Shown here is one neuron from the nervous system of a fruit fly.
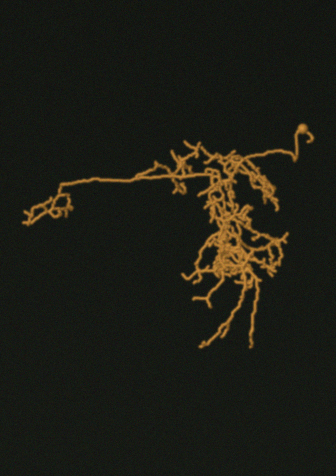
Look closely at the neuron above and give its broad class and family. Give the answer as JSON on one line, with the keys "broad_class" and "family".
{"broad_class": "central-brain intrinsic neuron", "family": "hemilineage SMPad3"}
